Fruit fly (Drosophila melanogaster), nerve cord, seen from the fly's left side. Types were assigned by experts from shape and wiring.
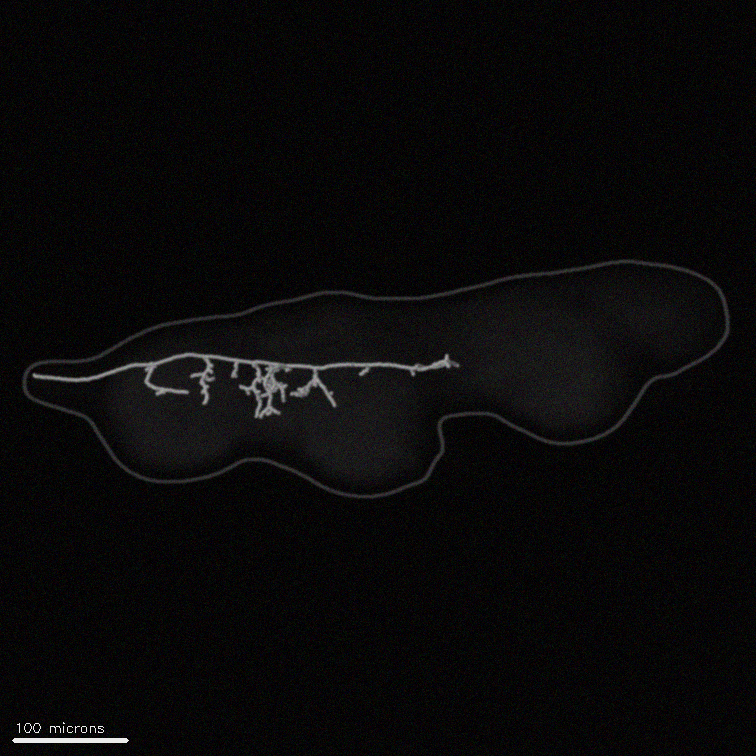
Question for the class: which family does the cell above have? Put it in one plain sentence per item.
The family is DNp.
